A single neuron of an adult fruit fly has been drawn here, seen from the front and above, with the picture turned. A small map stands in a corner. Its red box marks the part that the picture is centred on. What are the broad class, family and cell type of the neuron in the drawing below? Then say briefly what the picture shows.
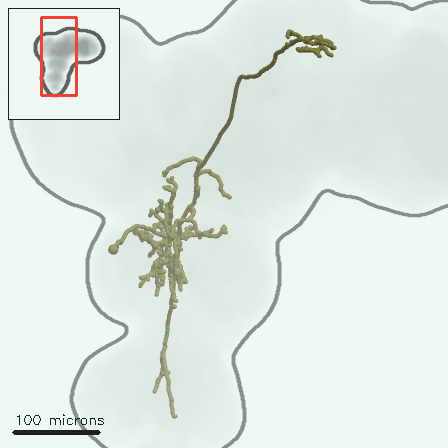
It is an ascending neuron. Its family is hemilineage 09B. Its cell type is AN09B040. Its cell body lies on the left of the picture. By the scale bar it is about 450 microns tall in this view.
